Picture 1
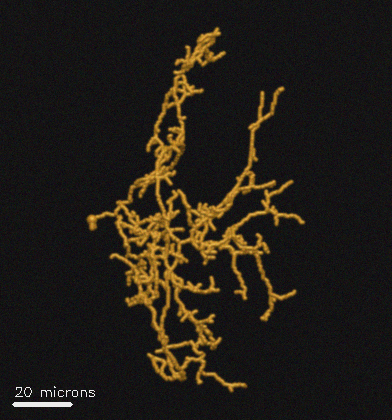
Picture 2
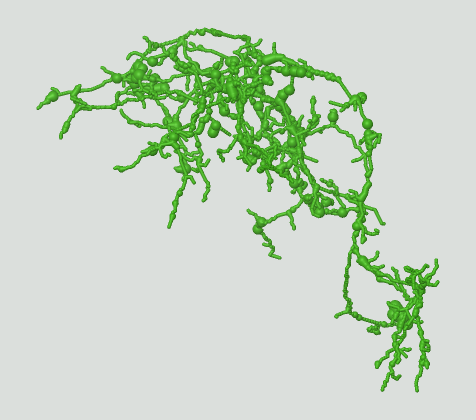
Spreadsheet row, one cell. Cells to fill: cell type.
IN08A047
